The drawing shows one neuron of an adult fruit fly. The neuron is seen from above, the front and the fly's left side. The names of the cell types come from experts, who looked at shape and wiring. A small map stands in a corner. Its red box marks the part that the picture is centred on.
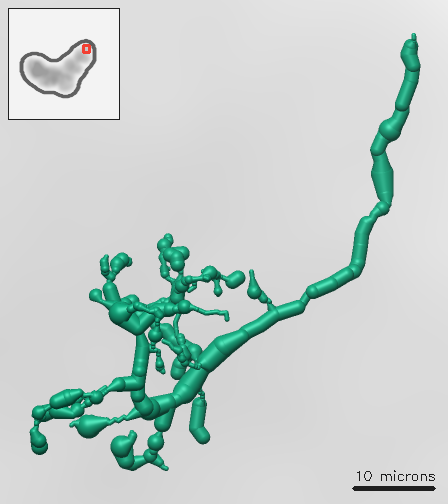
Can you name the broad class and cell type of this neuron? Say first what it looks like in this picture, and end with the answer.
The drawing shows no cell body. By the scale bar it is about 55 microns tall in this view. Its broad class is sensory neuron entering the nerve cord. It is of cell type SNxx07.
